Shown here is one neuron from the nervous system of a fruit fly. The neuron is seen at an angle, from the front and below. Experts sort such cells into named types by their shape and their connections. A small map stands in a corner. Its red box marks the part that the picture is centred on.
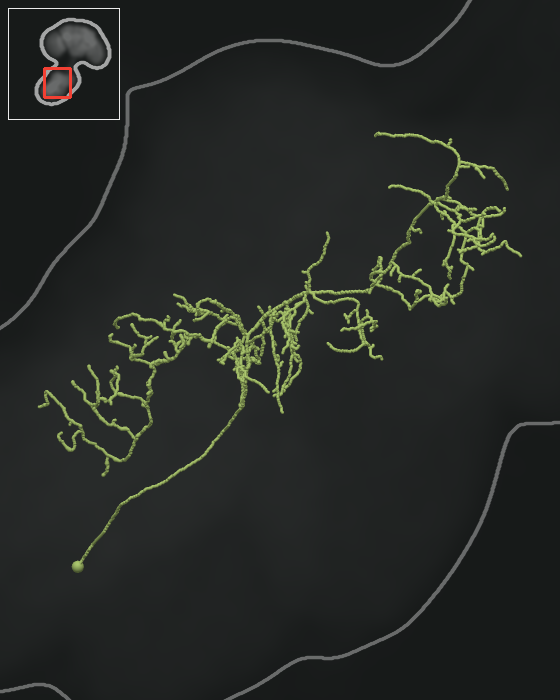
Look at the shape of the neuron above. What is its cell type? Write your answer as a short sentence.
The cell type is INXXX193.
